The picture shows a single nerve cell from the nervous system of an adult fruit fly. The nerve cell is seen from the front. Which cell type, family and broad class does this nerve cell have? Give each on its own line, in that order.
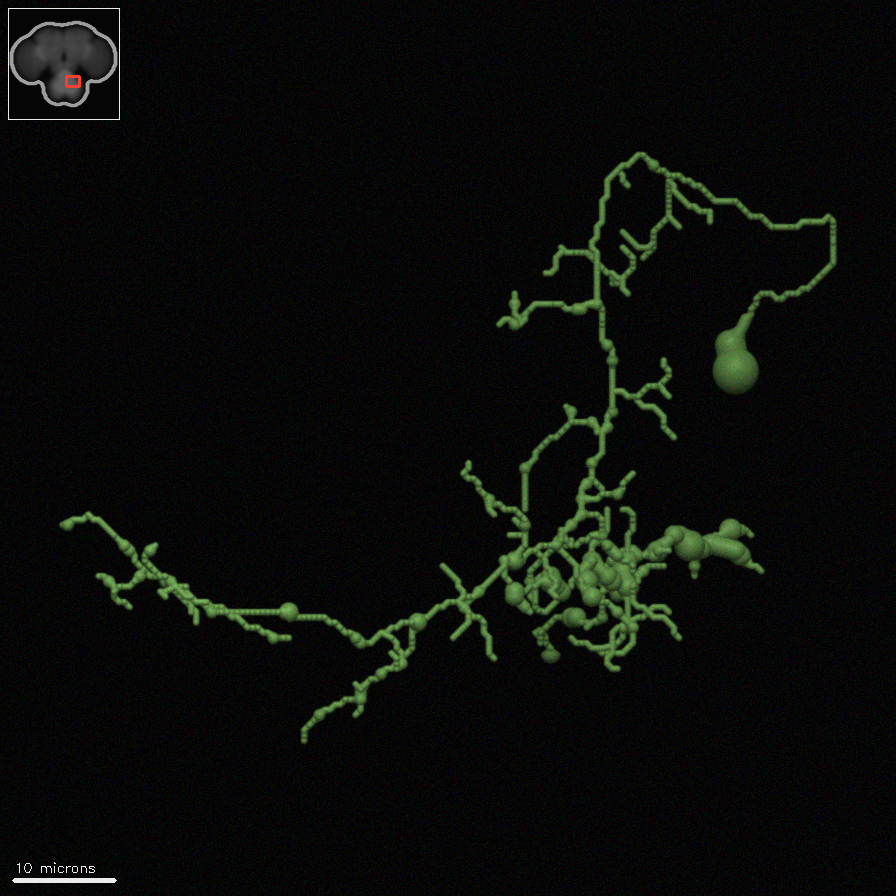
IN19A106
hemilineage 19A
nerve-cord intrinsic neuron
